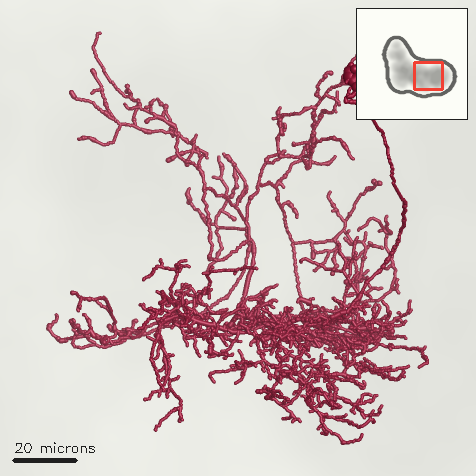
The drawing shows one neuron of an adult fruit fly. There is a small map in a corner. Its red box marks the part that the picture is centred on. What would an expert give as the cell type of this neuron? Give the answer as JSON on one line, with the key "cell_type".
{"cell_type": "LAL137"}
